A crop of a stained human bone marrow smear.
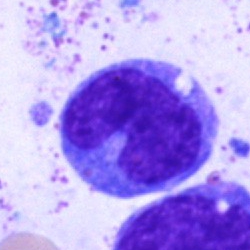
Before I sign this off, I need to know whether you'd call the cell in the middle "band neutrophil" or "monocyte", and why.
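This one is a monocyte. Take your time with the outline first: it is round and smooth. Now follow the nucleus, which fills most of the cell, and you will see a deep cleft entering it from its lower edge. Then let your eye move to the upper right edge of the cell, where a single clear vacuole sits.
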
